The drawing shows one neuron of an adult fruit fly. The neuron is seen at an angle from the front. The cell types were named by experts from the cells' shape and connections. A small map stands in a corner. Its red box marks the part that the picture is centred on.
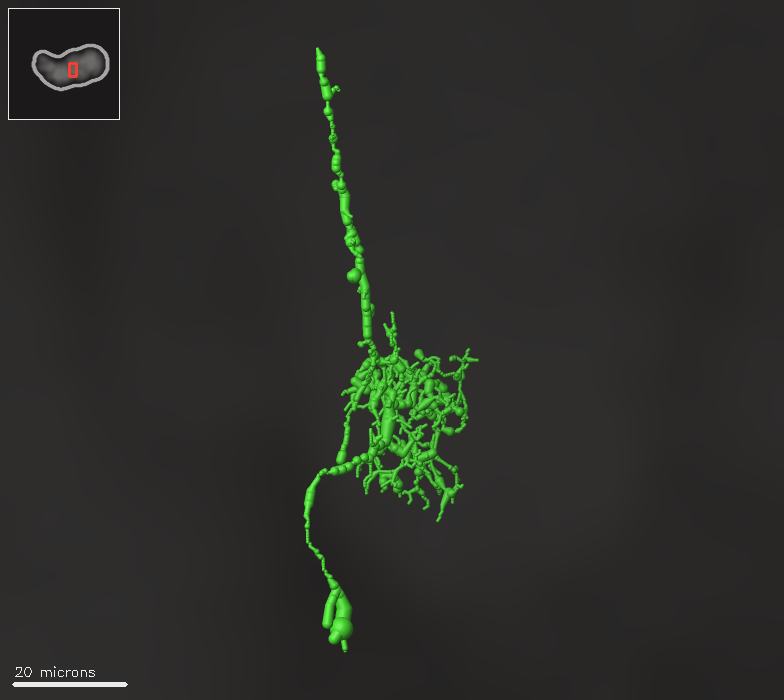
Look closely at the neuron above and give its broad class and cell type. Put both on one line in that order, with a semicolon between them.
central-brain intrinsic neuron; WED063_b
